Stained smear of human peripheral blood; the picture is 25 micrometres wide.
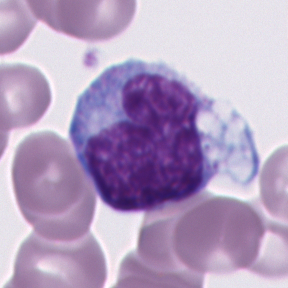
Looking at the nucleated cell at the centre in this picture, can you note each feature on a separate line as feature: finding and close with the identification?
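Cytoplasm: pale grey-blue.
Vacuoles: several clear ones, over on the right side of the cell.
Granules: no coarse ones anywhere in the cytoplasm.
Outline: irregular and a bit angular, not smoothly round.
Name: monocyte.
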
